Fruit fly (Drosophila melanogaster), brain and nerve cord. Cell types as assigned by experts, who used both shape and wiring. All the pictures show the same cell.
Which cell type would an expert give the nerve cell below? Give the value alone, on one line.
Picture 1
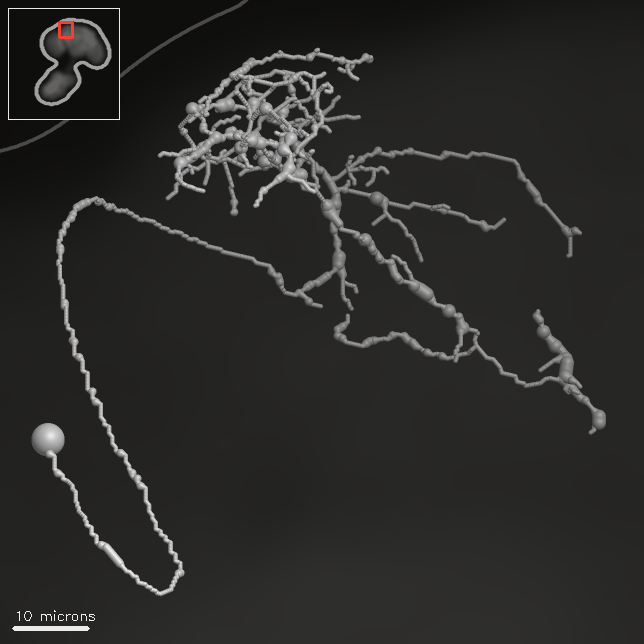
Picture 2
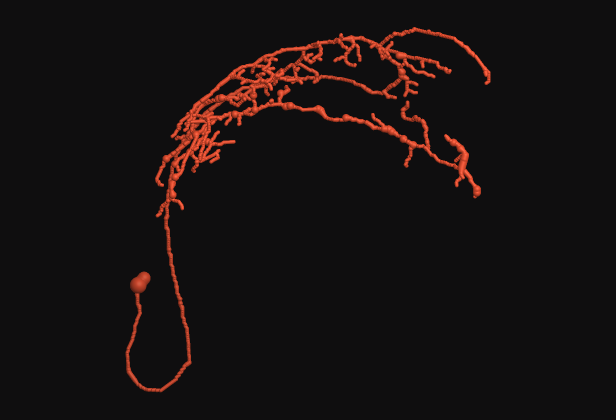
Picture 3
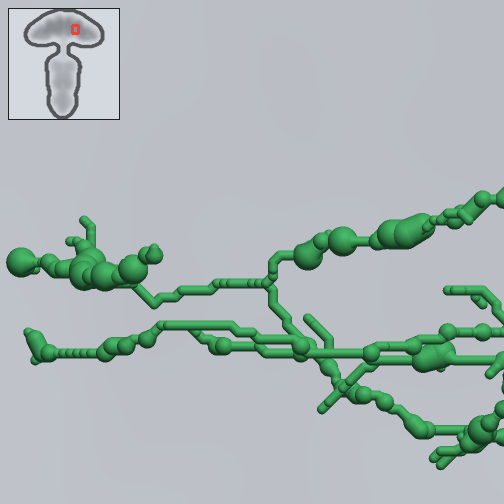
CB1242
